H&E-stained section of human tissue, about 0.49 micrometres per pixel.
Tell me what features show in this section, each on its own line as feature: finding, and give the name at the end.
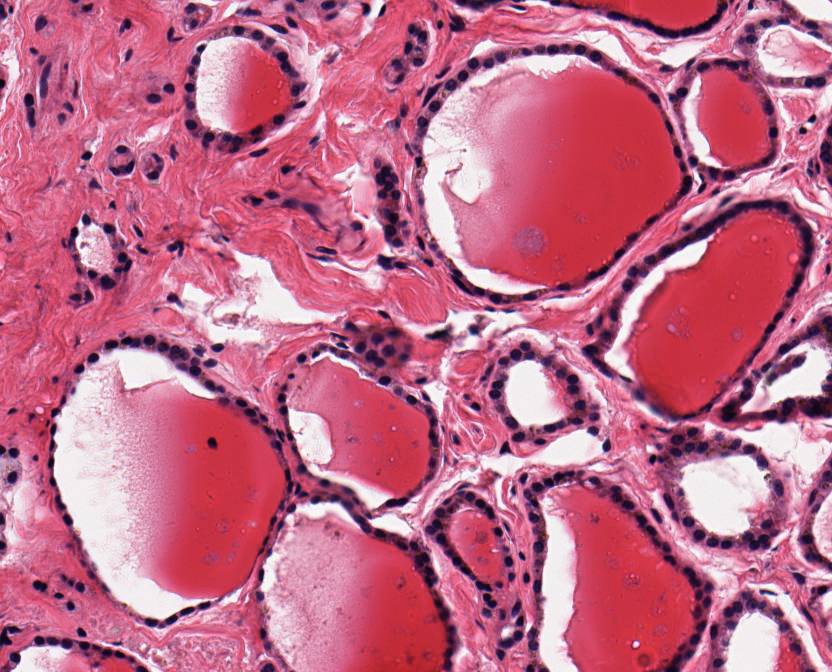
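Follicles: rounded to oval, widely varying size
Largest follicles: upper centre, lower left
Lining: single layer of flattened to low cuboidal epithelial cells
Nuclei: small, round, dark, evenly spaced, not overlapping
Lumens: mostly filled with homogeneous deep pink-red colloid
Name: thyroid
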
